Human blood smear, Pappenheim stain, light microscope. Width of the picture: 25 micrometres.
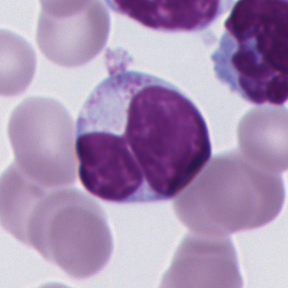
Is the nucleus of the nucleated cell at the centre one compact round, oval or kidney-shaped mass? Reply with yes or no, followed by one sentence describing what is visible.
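No. The nucleus is split into two lobes, the larger on the right and the smaller at the lower left.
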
